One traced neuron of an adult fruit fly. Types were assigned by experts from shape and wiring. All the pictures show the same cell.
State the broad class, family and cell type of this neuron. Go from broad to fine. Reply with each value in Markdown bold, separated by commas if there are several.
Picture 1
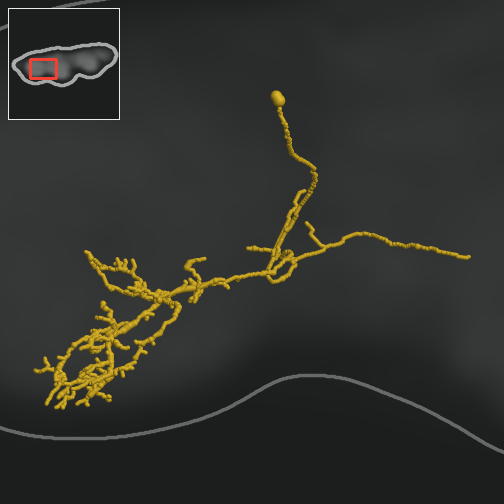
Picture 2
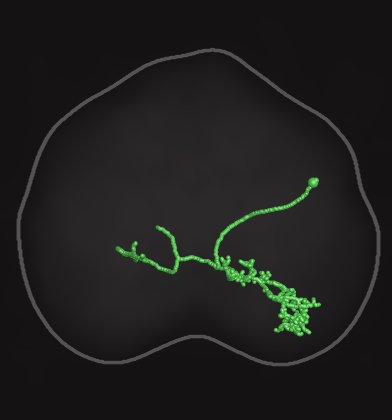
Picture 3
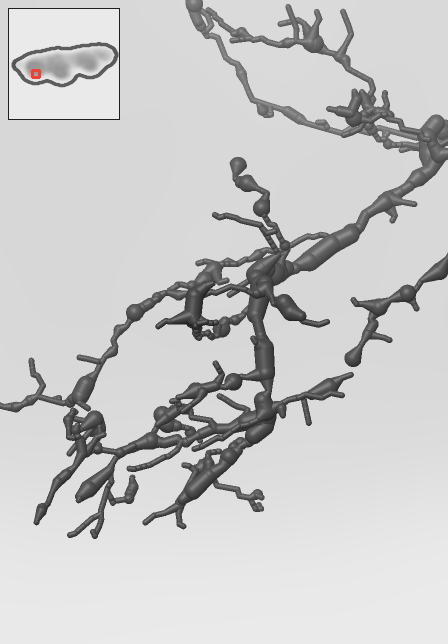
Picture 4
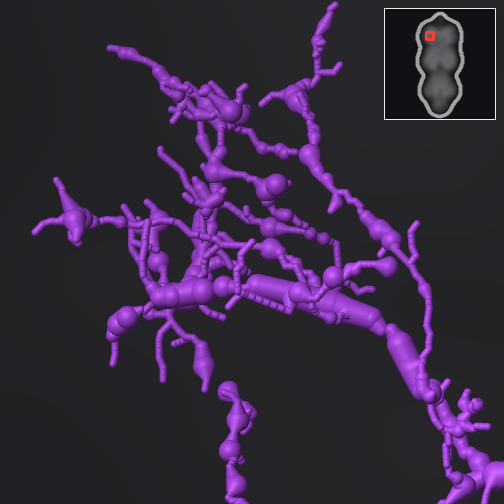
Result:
**nerve-cord intrinsic neuron**, **hemilineage 23B**, **IN23B074**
